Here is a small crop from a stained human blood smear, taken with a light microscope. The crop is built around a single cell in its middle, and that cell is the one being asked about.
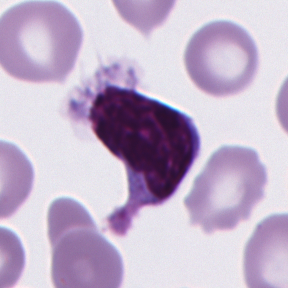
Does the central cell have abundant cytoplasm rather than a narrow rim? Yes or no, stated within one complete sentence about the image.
No, what surrounds the nucleus is just a narrow rim of cytoplasm.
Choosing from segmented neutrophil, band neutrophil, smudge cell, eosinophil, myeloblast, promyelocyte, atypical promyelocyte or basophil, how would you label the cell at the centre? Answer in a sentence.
This particular crop is centered on a myeloblast.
